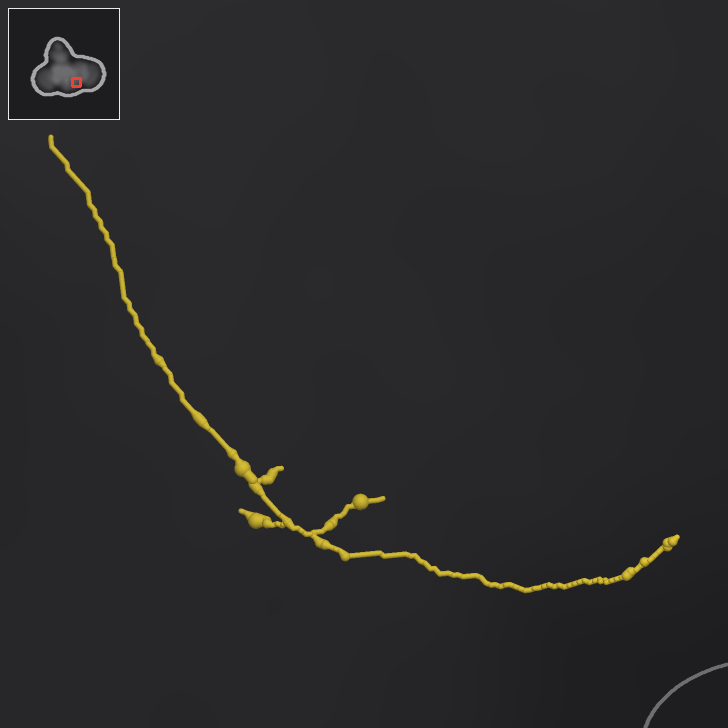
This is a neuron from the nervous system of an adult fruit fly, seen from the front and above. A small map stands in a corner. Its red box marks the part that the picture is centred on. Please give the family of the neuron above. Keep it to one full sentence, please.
The neuron here is of family class olfactory.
